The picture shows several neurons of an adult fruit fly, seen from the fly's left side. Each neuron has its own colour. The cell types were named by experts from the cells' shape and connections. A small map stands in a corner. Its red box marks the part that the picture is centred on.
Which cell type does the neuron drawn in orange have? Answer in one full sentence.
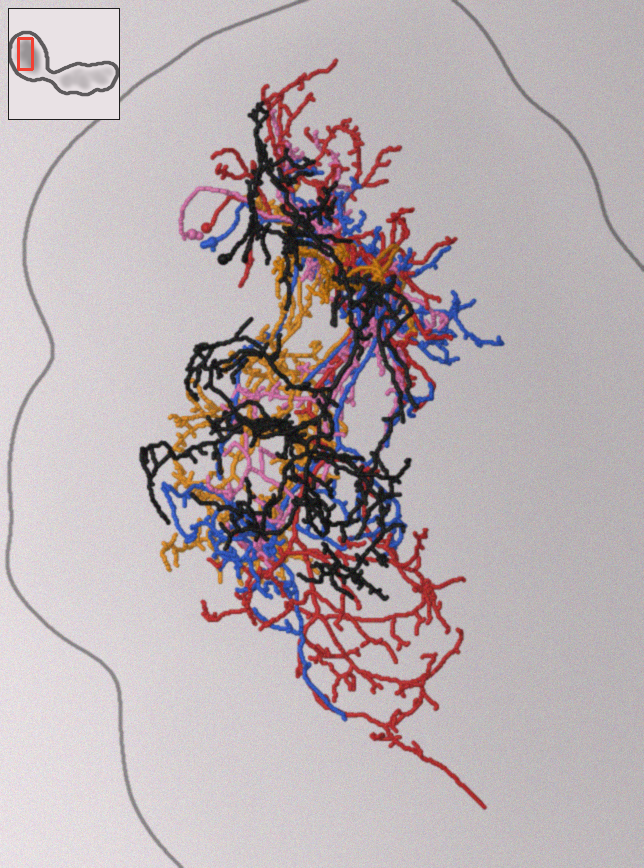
Under cell type classification, the neuron is AVLP039.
